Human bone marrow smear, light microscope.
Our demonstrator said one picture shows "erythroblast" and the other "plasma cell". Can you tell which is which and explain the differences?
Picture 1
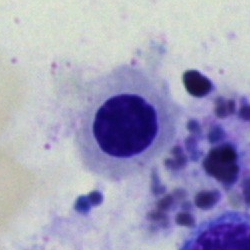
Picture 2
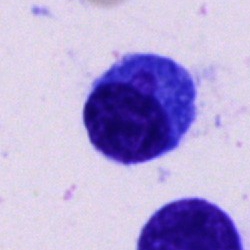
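The erythroblast appears in picture 1 and the plasma cell in picture 2. Nuclear position differs: in the plasma cell the nucleus sits off-centre toward the lower left, and the cytoplasm forms a crescent mainly along the upper right side. In the erythroblast the cytoplasm forms a wide rim around the nucleus.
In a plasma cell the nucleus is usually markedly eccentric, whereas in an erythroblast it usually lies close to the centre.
Cytoplasmic colour also differs: pale grey-blue in the erythroblast, deep blue in the plasma cell.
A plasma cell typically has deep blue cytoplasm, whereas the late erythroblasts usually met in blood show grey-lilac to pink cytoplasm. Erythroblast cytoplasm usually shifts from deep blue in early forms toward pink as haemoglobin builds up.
The chromatin is dark purple in both cells: dense and evenly stained in the erythroblast, coarse in the plasma cell.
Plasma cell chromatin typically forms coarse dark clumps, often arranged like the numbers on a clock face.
No nucleolus is visible in the erythroblast. Neither cell shows granules in its cytoplasm. The outline of the erythroblast is indistinct and fades into the background.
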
